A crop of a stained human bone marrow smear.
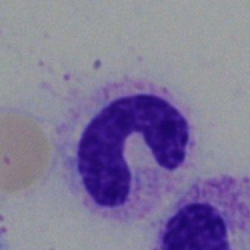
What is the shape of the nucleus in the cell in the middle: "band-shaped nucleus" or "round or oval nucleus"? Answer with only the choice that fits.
Band-shaped nucleus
